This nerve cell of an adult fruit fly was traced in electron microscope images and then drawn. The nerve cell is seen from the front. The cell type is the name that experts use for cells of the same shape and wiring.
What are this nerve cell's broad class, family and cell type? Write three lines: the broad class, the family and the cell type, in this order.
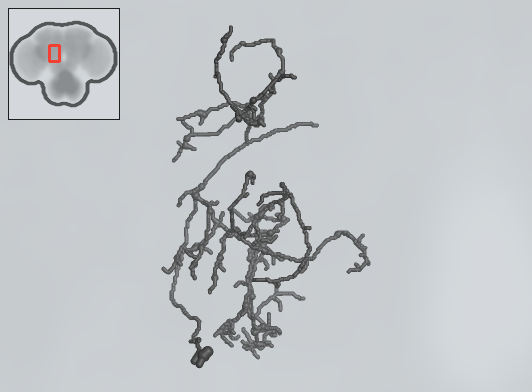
central-brain intrinsic neuron
hemilineage ALv2
v2LN34C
